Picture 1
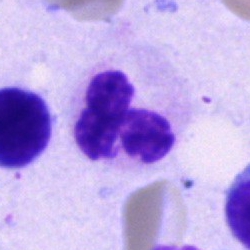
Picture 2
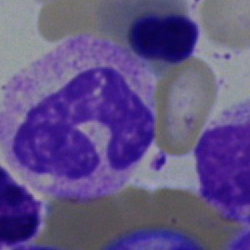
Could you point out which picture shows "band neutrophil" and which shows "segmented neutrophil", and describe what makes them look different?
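Picture 2 shows the band neutrophil and picture 1 the segmented neutrophil. In picture 2 the nucleus is a thick curved band wrapped around a pale central space; in picture 1 it is in lobes that lie close together and touch.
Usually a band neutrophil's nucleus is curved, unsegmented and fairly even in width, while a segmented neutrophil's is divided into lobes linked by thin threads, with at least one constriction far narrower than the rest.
Both have dark purple, coarsely clumped chromatin, with lighter patches in picture 2. Picture 2 has fine violet granules scattered through its cytoplasm; picture 1 has no coarse granules.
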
